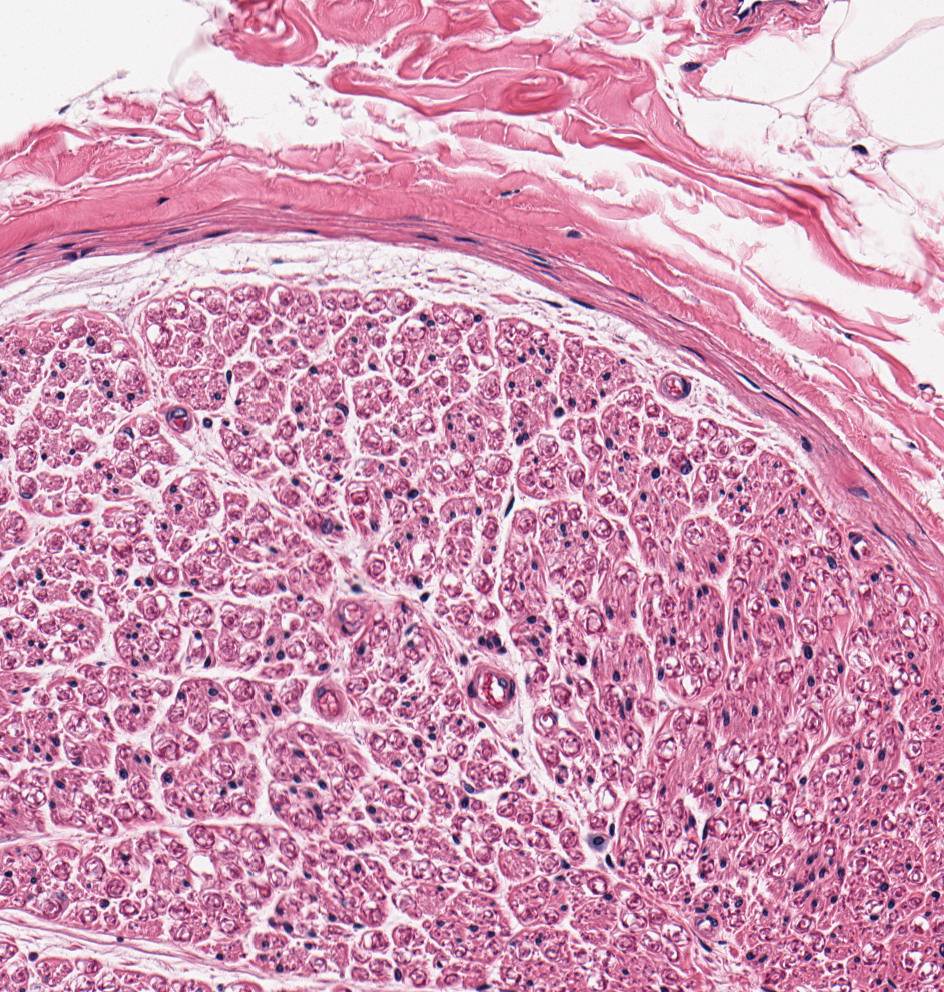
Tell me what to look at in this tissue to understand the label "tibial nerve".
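The tissue is tibial nerve, and the large nerve fascicle cut in cross-section that fills the lower three-quarters of the field goes with it, its convex border arching across the upper part. Bounding the fascicle is a thin layered perineurium of flattened cells whose elongated dark nuclei run parallel to its edge. Within it, thin pale strands of endoneurial connective tissue divide the fibres into small irregular groups. Above the fascicle lie wavy pink collagen bands, with empty fat spaces in the top right corner.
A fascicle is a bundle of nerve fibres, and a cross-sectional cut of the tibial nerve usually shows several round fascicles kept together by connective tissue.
What fits less well is that this field is dominated by one large fascicle rather than showing several round ones.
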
